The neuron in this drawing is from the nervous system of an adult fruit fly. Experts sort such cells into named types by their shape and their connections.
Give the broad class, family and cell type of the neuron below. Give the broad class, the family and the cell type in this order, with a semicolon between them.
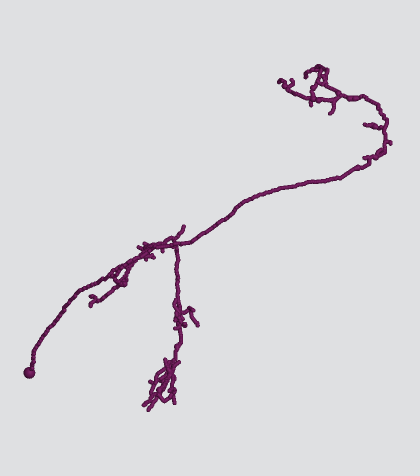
central-brain intrinsic neuron; hemilineage DL2_dorsal; CB4107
